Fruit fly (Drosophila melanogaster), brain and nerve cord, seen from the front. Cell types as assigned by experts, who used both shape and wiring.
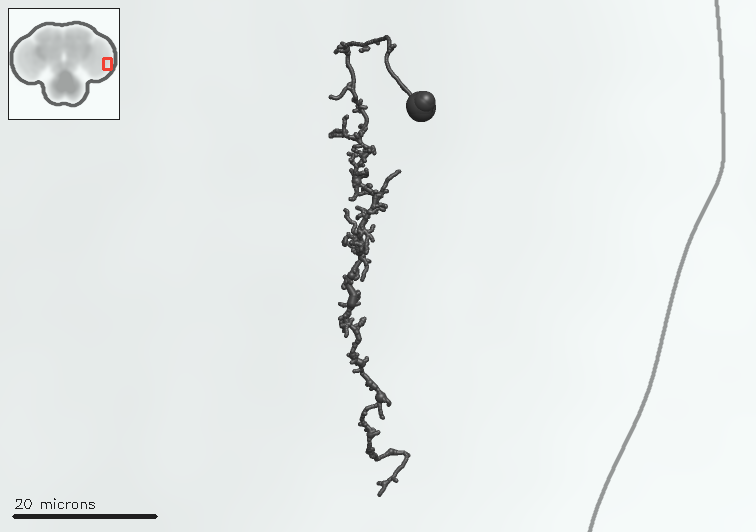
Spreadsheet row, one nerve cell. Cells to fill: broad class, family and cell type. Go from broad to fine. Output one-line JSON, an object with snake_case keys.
{"broad_class": "optic-lobe intrinsic neuron", "family": "Dm", "cell_type": "Dm3a"}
